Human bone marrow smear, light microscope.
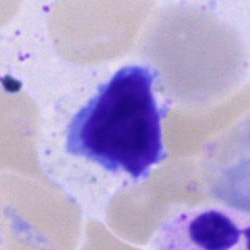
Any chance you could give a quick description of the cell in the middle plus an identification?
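Taking each feature in turn, the nucleus is roughly triangular, with angular corners. Its chromatin is dark purple and dense throughout. No distinct nucleoli are visible. Last on the list, the cell outline is irregular and ragged along its right edge. The cell is a lymphocyte.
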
